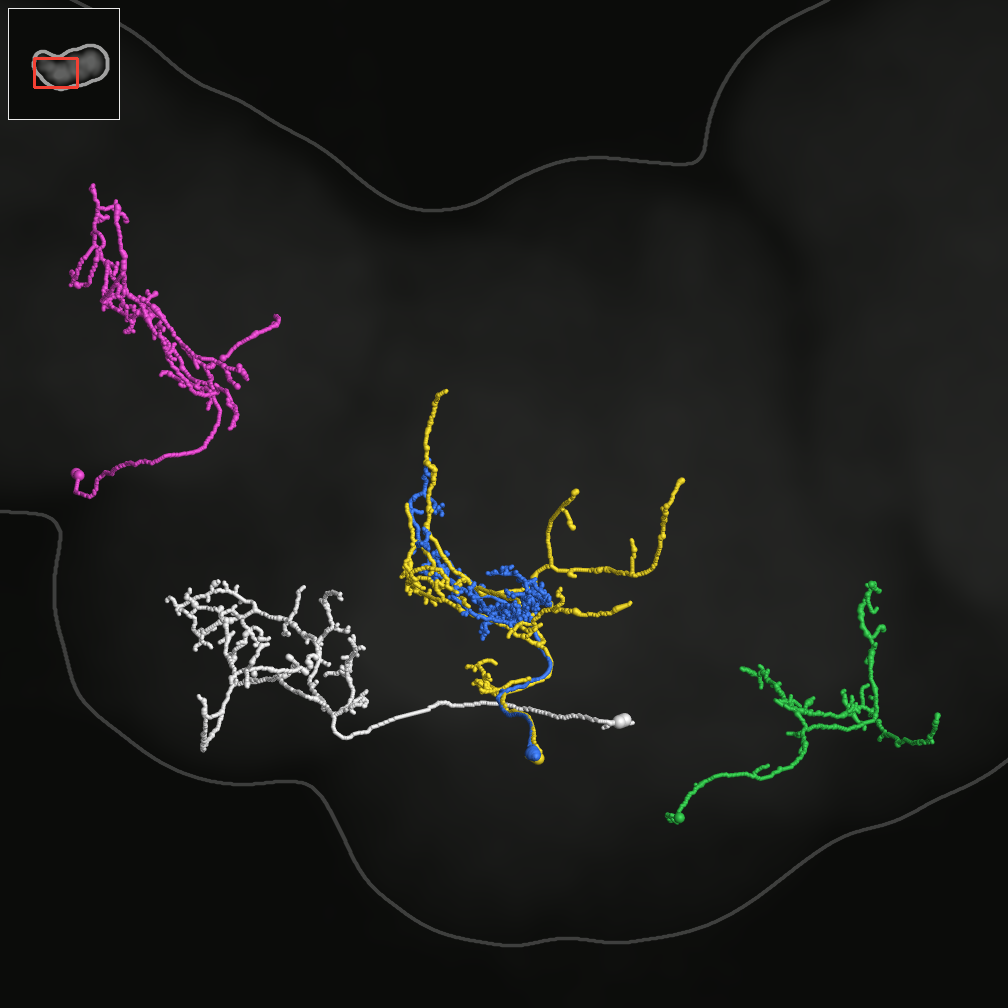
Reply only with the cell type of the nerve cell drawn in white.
IN14A087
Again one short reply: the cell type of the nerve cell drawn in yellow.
IN14A047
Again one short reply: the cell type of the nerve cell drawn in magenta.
IN14A106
